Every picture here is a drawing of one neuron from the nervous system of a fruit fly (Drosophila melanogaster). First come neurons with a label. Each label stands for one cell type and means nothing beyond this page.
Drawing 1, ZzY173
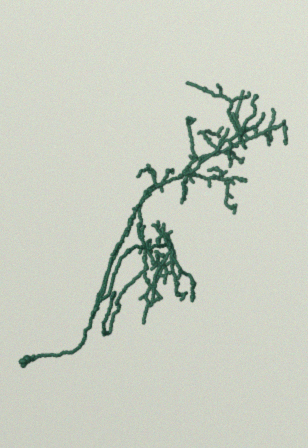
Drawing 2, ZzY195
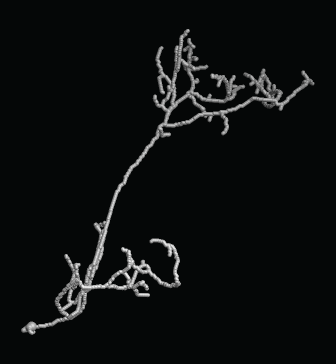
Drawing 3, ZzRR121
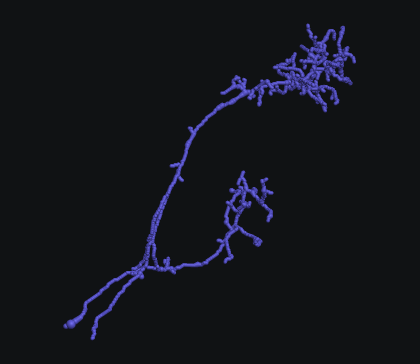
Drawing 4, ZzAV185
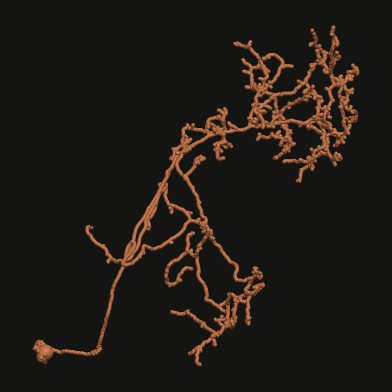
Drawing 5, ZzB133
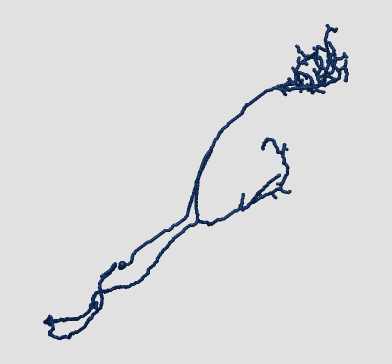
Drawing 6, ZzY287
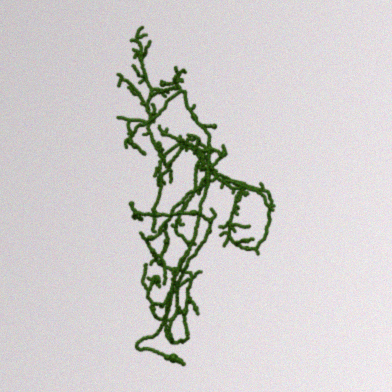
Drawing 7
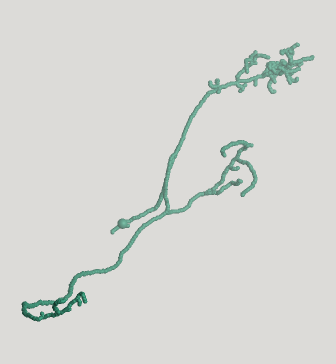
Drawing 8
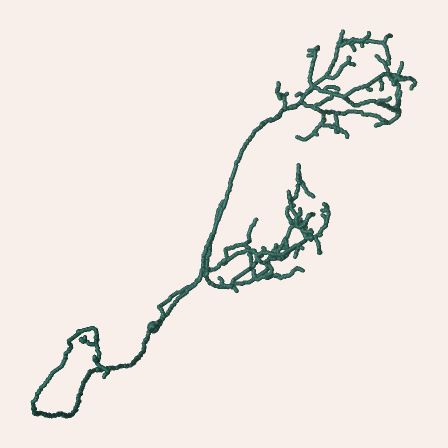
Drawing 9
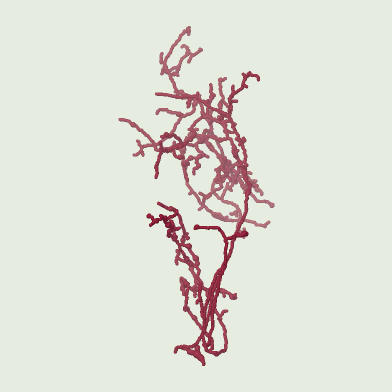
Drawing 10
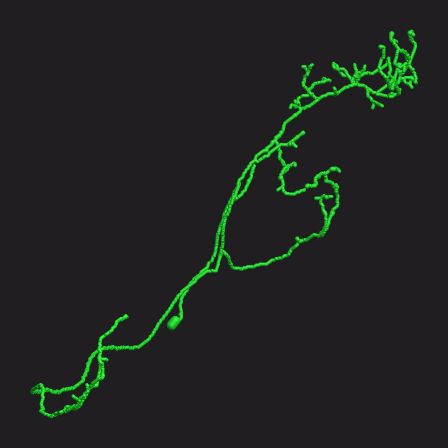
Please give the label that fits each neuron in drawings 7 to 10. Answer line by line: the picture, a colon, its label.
7: ZzRR121
8: ZzY195
9: ZzY287
10: ZzB133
